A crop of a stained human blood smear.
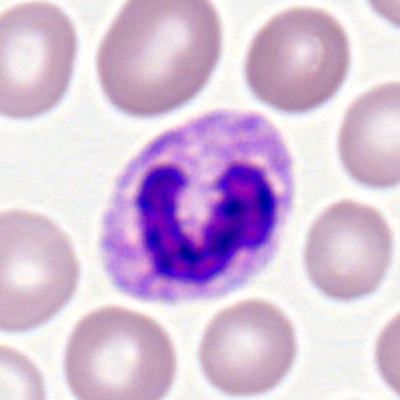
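Band neutrophil. Its nucleus is bent into a U shape opening upward, with no visible nucleoli. Fine pinkish-violet granules are scattered through the cytoplasm, and the outline is round to oval and smooth.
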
